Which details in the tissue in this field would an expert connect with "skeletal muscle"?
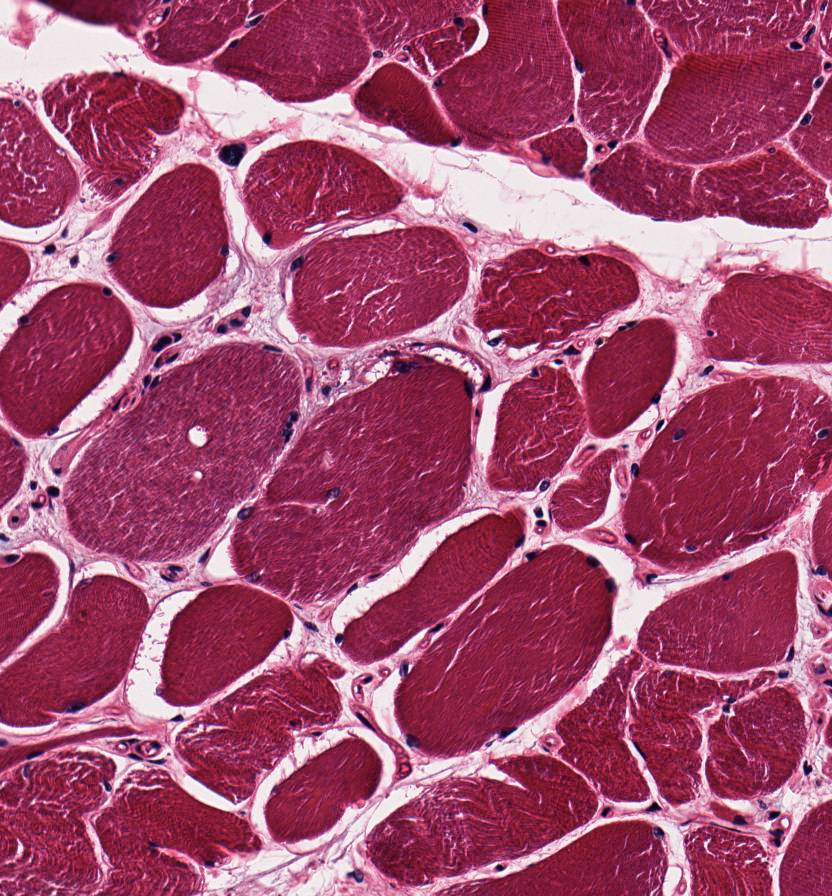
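Skeletal muscle is the tissue shown here. The dark nuclei of its fibres are placed at the fibre edges rather than centrally.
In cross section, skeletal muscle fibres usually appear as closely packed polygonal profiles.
Here, by contrast, most fibre outlines are rounded to oval and not sharply angular, so this feature does not match that usual appearance.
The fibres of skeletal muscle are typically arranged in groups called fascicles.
Across the upper part of the field runs a broad pale band, separating a group of fibres along the top edge from the rest. Left of centre, one large fibre has two small, round, clear holes in its cytoplasm.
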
